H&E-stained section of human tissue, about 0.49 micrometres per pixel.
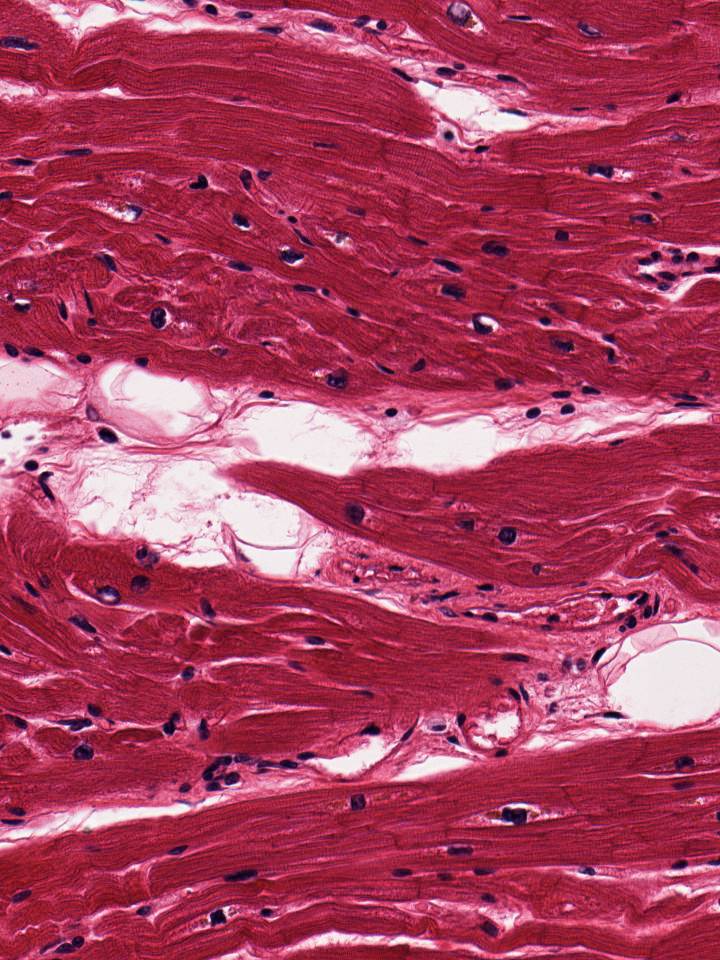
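Left ventricle of the heart, haematoxylin and eosin. Muscle fibres with fine cross-striations branch and join one another rather than running as separate parallel cylinders. Most fibre nuclei are single, oval and lie centrally. Fibre cytoplasm stains deep red-pink.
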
